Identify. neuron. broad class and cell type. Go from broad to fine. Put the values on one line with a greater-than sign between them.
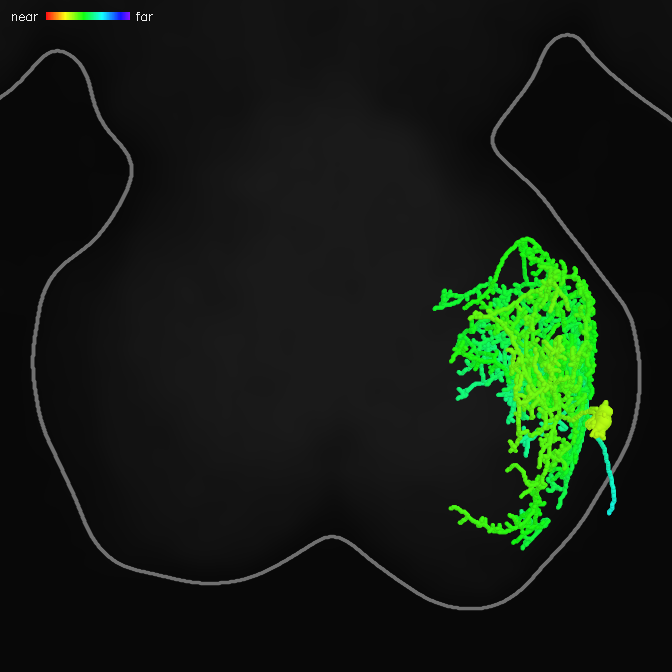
motor neuron of the nerve cord > Pleural remotor/abductor MN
